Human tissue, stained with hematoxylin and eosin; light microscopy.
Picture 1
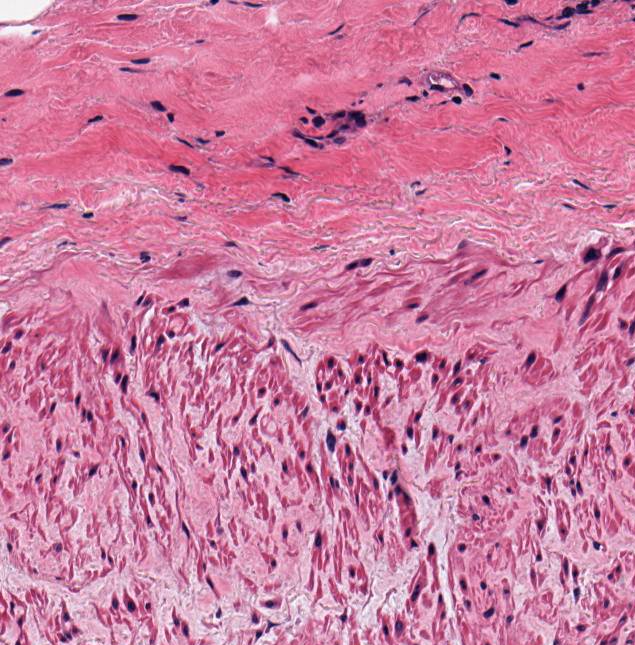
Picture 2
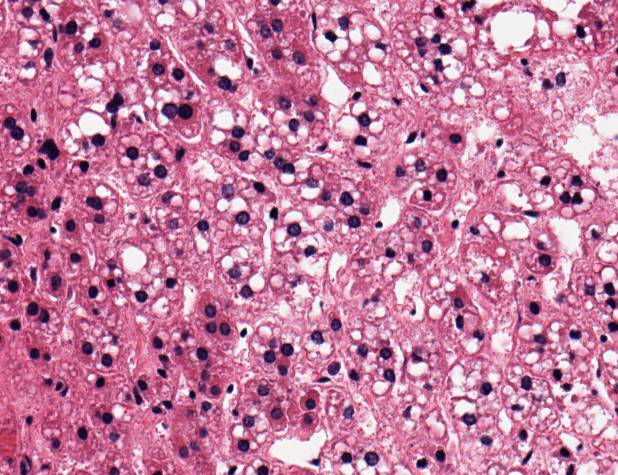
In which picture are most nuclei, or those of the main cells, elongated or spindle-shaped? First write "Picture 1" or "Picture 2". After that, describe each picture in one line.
Picture 1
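Picture 1: The lower band is packed with spindle cells that have pink cytoplasm and elongated dark nuclei.
Picture 2: The nuclei are round, dark and mostly central, not pushed to the cell edge by the vacuoles.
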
